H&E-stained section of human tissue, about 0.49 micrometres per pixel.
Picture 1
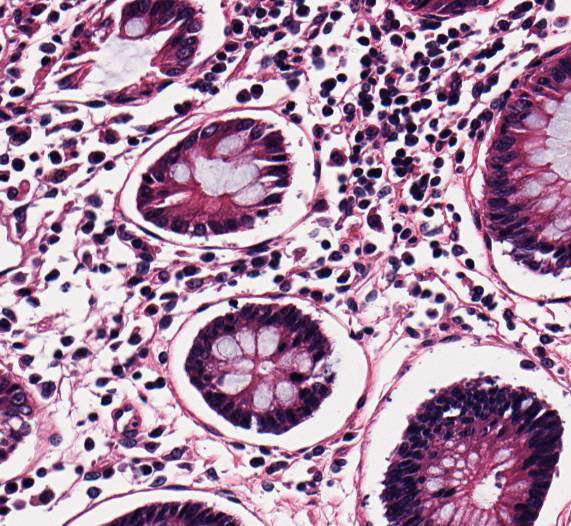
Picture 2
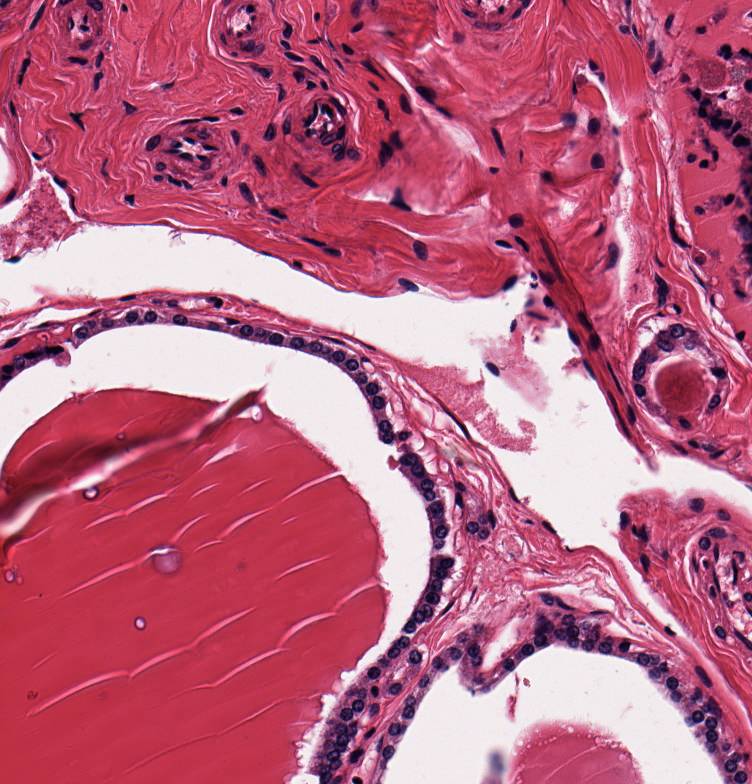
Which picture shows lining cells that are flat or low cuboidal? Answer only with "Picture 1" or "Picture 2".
Picture 2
